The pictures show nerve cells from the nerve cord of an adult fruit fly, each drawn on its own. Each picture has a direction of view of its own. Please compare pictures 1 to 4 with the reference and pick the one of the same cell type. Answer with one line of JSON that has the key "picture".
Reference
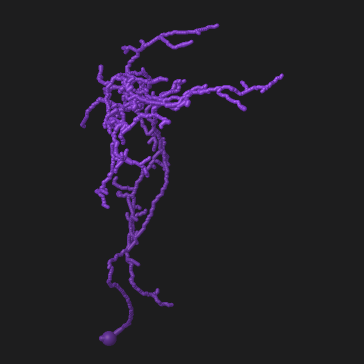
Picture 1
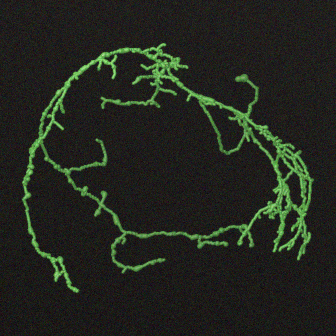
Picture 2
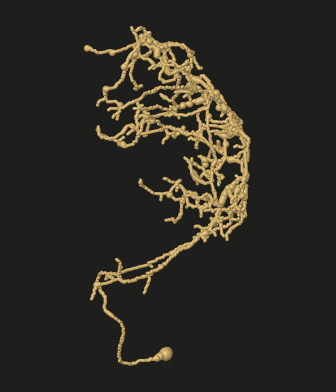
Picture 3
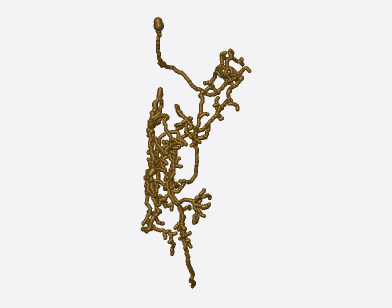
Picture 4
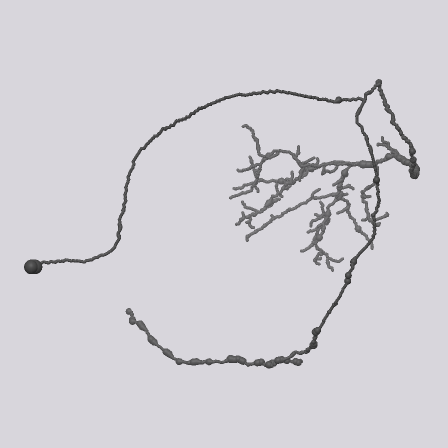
{"picture": 3}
